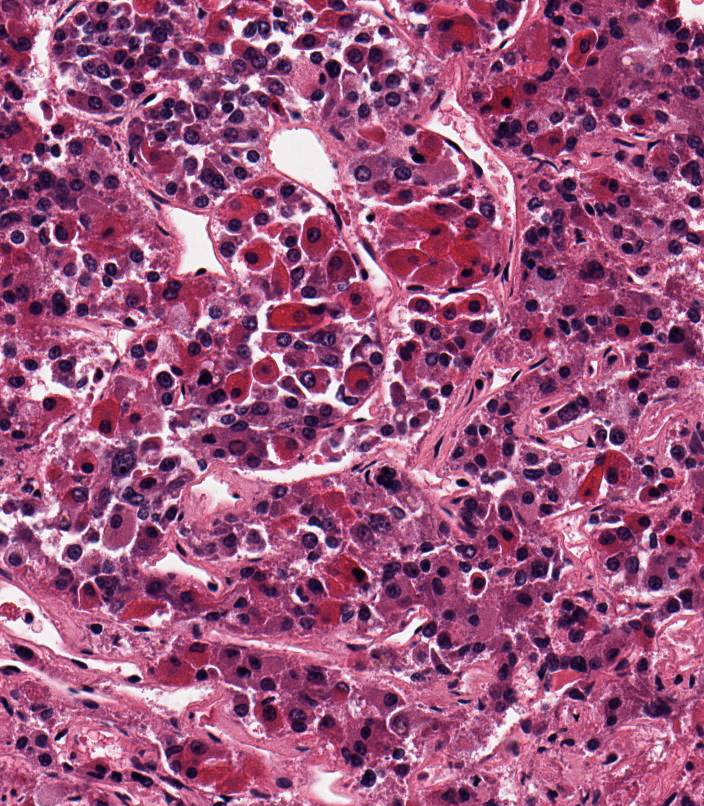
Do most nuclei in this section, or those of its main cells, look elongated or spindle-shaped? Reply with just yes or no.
No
